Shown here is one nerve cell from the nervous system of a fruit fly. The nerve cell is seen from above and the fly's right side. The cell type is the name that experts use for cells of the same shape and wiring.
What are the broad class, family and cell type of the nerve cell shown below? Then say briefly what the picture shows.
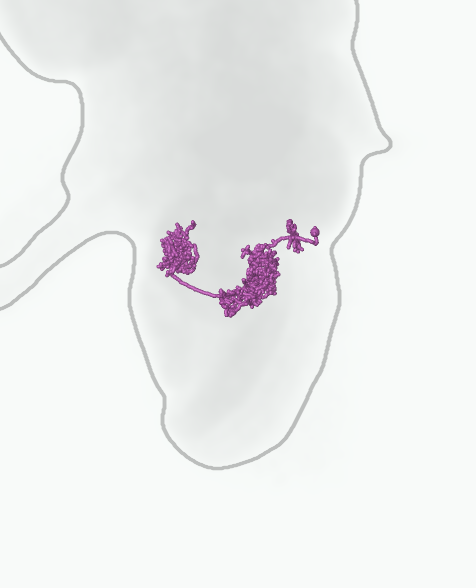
This is an optic-lobe intrinsic neuron. The family is TmY. It is of cell type TmY19a. It is in the brain and does not reach the nerve cord. In this view it is wider than it is tall.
